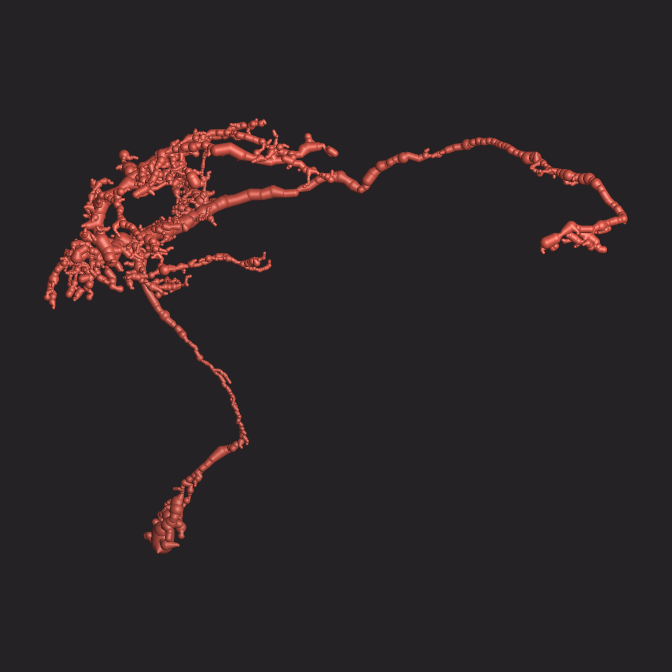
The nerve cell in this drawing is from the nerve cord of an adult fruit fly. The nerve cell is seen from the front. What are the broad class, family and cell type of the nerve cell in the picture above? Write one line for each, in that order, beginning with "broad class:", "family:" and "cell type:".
broad class: nerve-cord intrinsic neuron
family: hemilineage 03B
cell type: IN03B012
